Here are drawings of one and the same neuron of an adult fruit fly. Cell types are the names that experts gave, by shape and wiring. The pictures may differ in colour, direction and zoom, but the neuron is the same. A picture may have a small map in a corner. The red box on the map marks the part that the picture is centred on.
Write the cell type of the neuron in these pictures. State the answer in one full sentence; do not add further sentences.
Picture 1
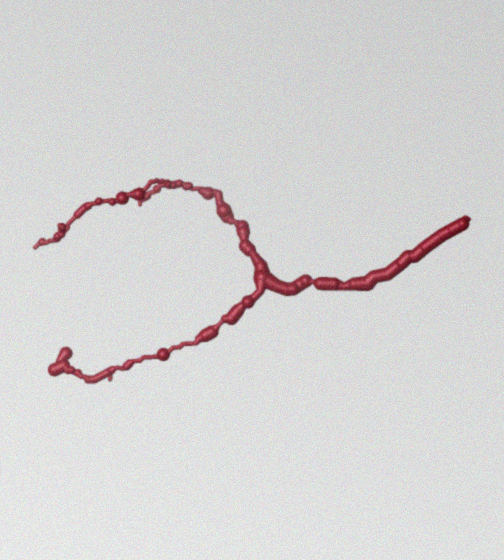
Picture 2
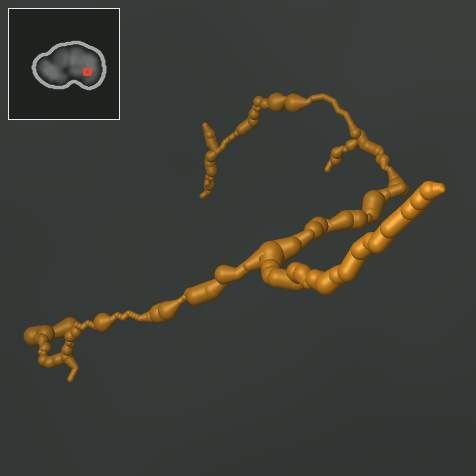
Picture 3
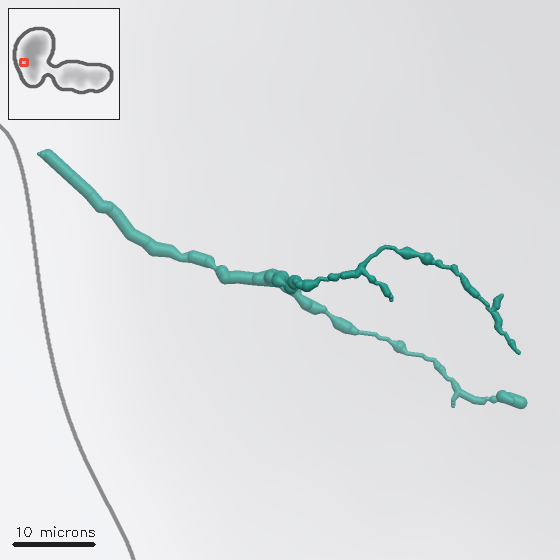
This neuron is a member of the JO-B1_c cell type.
